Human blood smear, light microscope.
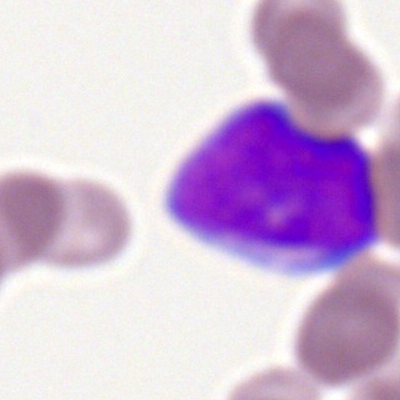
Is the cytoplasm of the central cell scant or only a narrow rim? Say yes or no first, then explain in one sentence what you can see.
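Yes. The nucleus fills almost the whole cell.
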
